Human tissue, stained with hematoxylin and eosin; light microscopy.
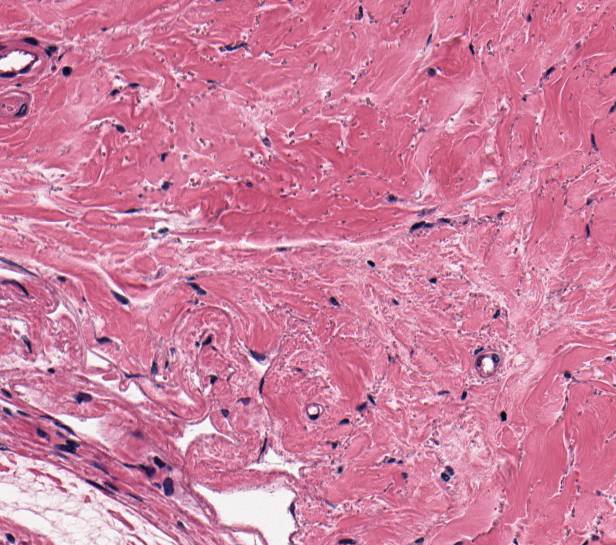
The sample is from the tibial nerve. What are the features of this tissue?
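Cells are sparse; small, dark, elongated fibroblast nuclei lie singly between collagen bundles. No epithelium is present. A few small capillary-sized vessels with open round lumens occupy the lower middle and lower right of the collagen. In the lower left, a band rich in elongated dark nuclei runs diagonally from the left edge toward the bottom.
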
